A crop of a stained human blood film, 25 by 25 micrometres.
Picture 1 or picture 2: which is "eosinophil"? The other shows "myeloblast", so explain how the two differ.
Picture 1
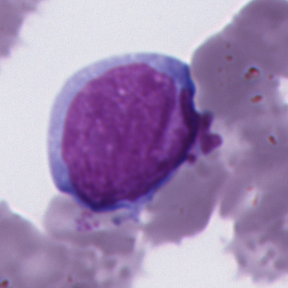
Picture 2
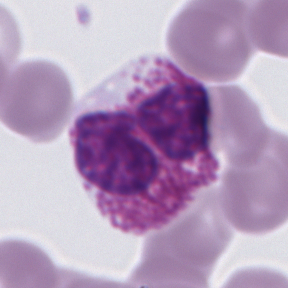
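Sorting the two: the myeloblast is in picture 1 and the eosinophil in picture 2. First point, granules: the myeloblast's pale blue cytoplasm shows none, while the eosinophil's cytoplasm is packed with coarse, round, reddish-pink granules.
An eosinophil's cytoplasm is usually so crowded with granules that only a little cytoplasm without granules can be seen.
That fits picture 2, where a pale, sparsely granulated patch lies at the upper left. Second, vacuoles: the myeloblast's cytoplasm contains none. Third, outline: the myeloblast is smooth and rounded-oval, the eosinophil roughly round with a slightly bumpy edge and about 15 by 13 micrometres.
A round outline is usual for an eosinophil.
Fourth, the eosinophil's nucleus: its chromatin is dark purple and coarsely clumped, and no nucleoli can be seen in either lobe.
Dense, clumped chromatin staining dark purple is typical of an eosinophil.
Last, neighbours: red cells press against the myeloblast's right side and lie against the eosinophil's upper right edge.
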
